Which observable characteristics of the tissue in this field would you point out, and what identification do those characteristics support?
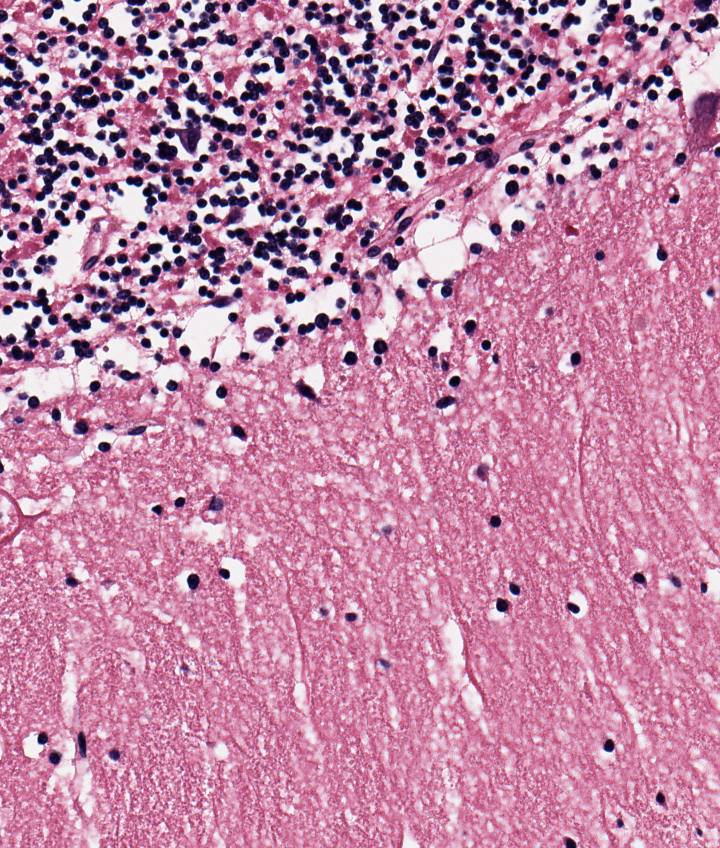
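See how the upper left is a densely cellular layer, packed with small, round, dark nuclei showing hardly any visible cytoplasm, and small clear, empty-looking spaces dotted between them. The lower right is a pale, sparsely cellular layer by contrast: finely fibrillary pink neuropil with just a few small nuclei. That's cerebellum.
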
